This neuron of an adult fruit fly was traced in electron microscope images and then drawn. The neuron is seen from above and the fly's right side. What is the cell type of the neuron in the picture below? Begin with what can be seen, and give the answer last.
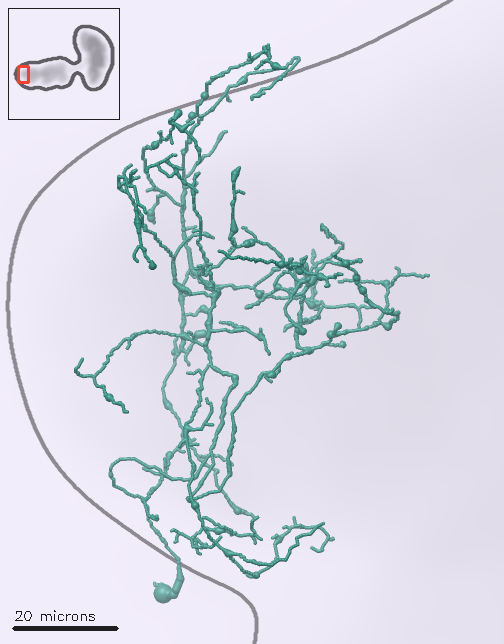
It lies in the nerve cord. From top to bottom in the picture it spans about 110 microns. The picture shows dozens of branch ends. This is a nerve-cord intrinsic neuron. The cell type is INXXX442.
